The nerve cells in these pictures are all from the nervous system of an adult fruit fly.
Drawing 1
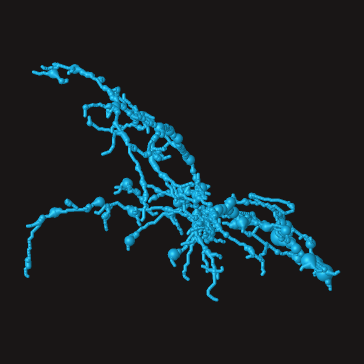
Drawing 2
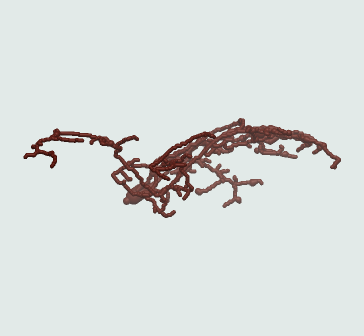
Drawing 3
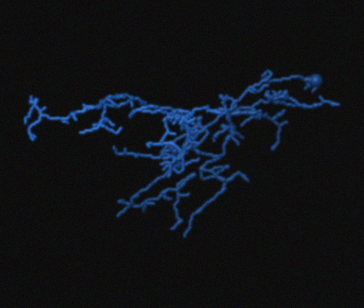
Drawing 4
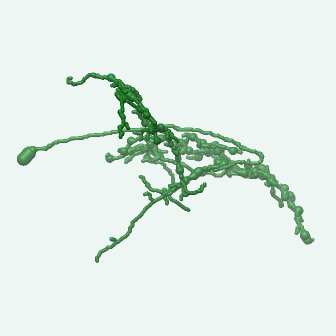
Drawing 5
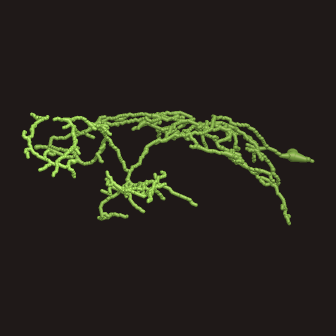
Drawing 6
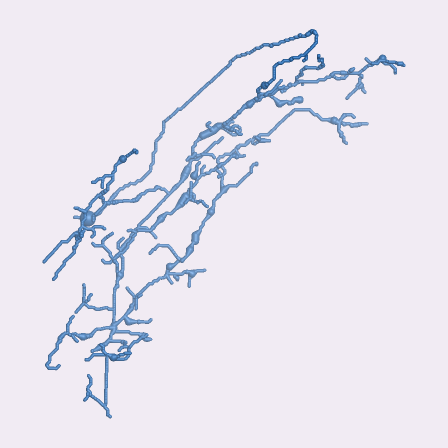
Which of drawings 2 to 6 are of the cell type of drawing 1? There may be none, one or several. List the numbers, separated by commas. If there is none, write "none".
2, 3, 4, 5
